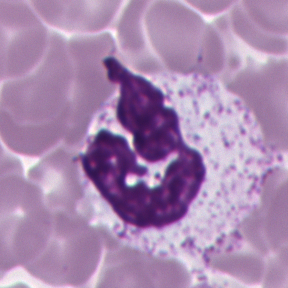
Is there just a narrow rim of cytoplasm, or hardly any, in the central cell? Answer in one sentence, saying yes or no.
No, the nucleus is surrounded by broad cytoplasm.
